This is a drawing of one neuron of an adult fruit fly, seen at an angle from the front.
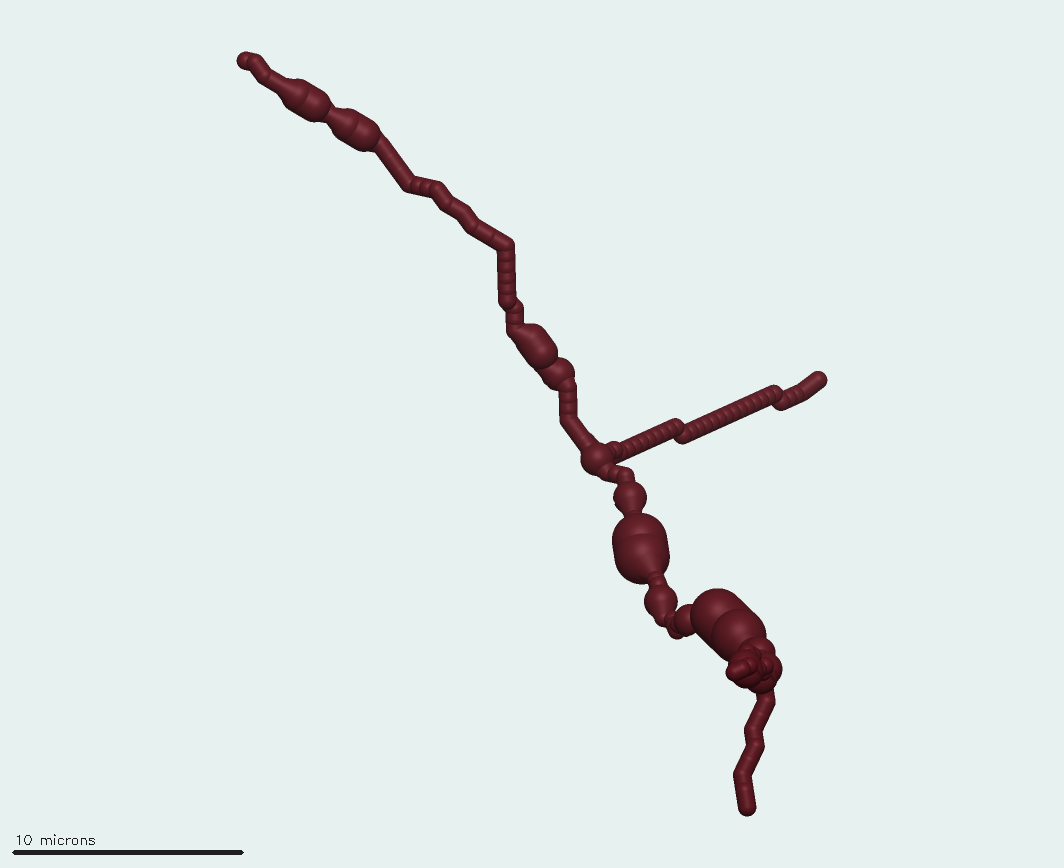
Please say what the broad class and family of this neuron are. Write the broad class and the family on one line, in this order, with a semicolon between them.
sensory neuron entering the nerve cord; class mechanosensory tactile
